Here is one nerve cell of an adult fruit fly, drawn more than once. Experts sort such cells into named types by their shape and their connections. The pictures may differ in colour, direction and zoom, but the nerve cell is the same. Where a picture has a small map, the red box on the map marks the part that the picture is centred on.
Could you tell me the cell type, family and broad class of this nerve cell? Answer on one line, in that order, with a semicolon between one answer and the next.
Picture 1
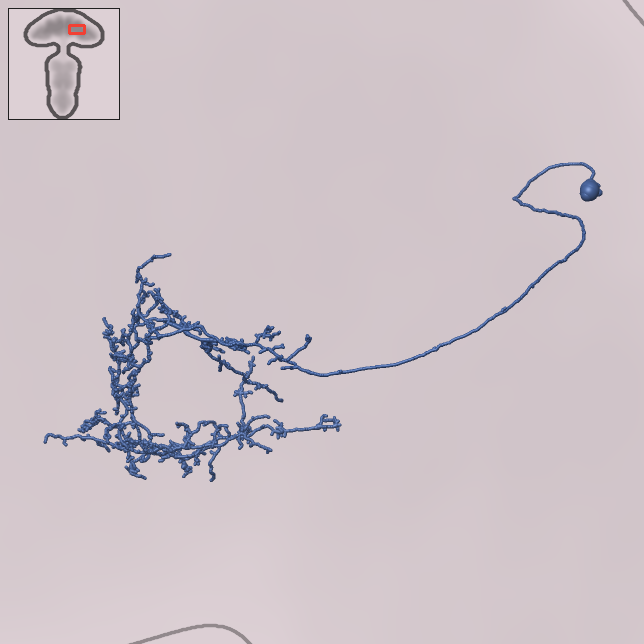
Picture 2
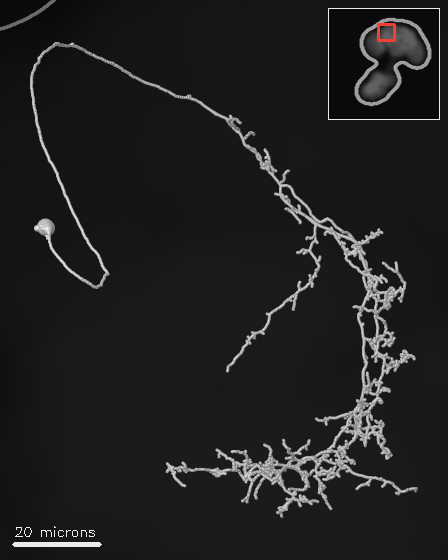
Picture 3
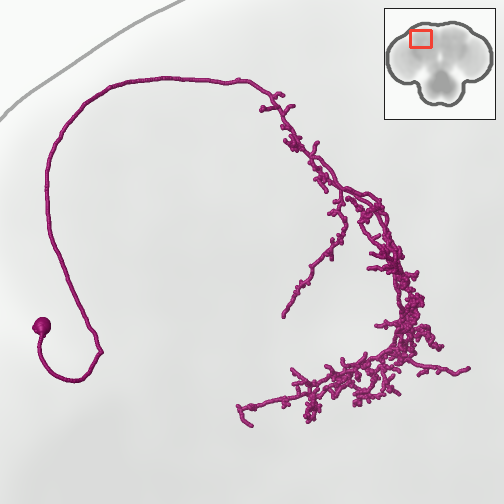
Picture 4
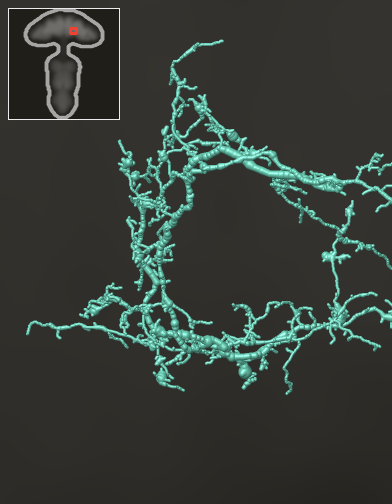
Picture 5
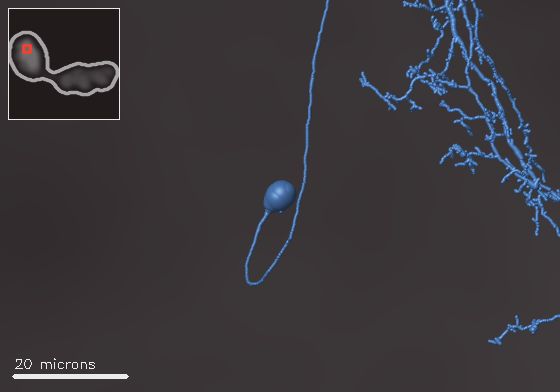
CL016; hemilineage SLPav2; central-brain intrinsic neuron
